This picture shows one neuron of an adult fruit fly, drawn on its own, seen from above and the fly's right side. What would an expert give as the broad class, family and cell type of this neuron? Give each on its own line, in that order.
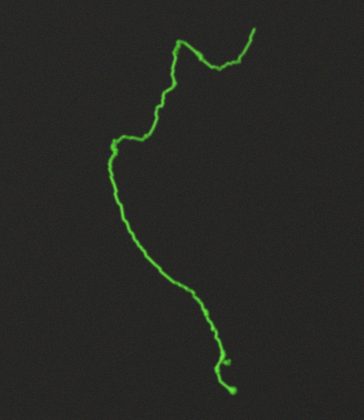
sensory neuron entering the brain
class olfactory
ORN_VM6l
